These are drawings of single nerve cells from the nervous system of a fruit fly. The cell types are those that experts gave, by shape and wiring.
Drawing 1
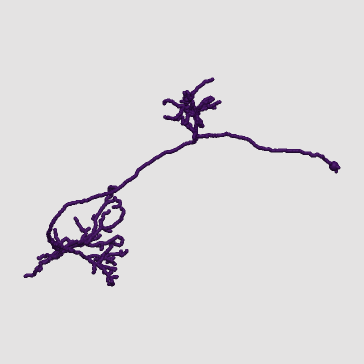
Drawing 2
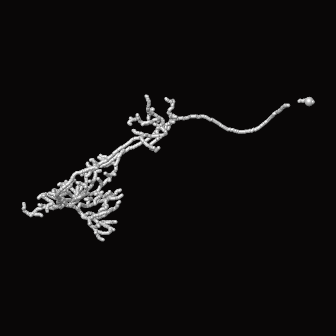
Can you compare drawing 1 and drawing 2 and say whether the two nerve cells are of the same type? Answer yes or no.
no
